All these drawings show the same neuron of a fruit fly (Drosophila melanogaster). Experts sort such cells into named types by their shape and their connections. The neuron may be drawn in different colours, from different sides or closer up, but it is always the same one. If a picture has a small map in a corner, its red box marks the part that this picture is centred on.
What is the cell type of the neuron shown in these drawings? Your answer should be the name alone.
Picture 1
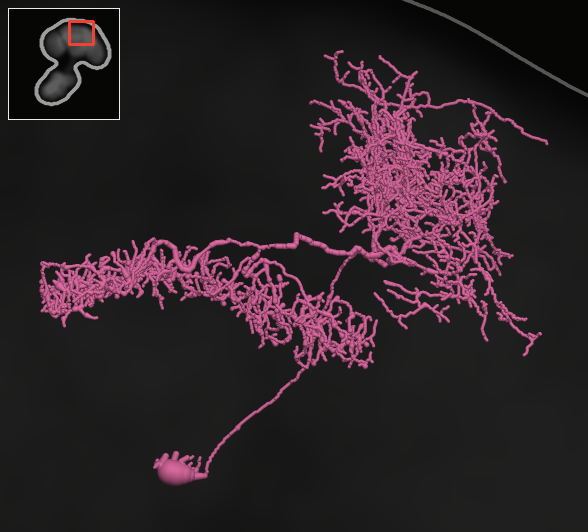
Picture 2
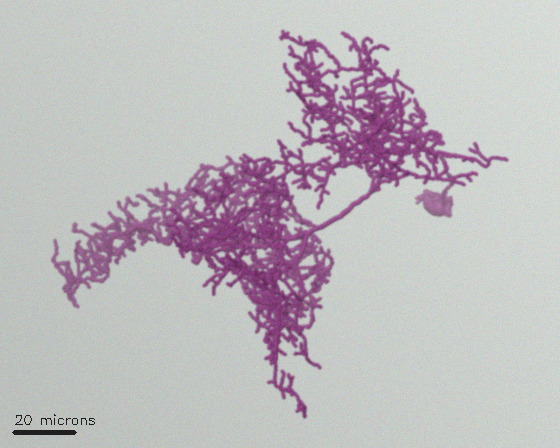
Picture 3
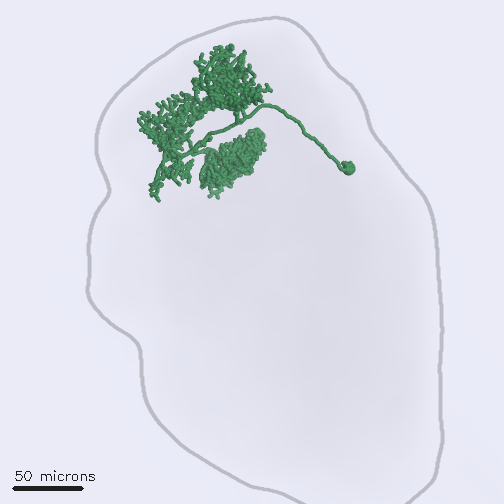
FB5AB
